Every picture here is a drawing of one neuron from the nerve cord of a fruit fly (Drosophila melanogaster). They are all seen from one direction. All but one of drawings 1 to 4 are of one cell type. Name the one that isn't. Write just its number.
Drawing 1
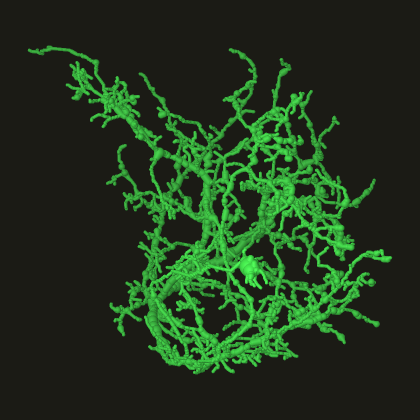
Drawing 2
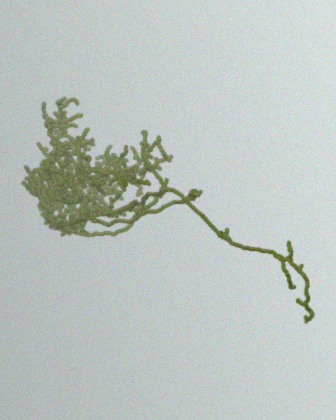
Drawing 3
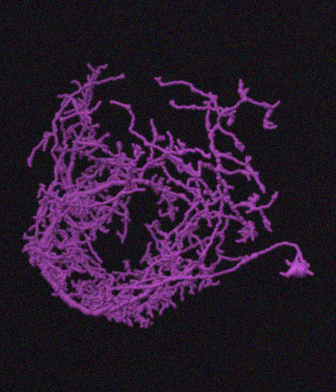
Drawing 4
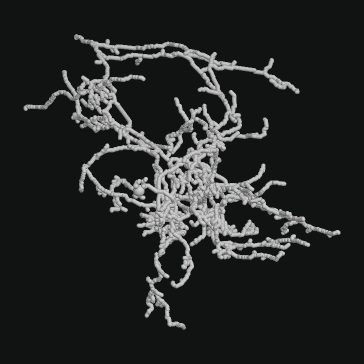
4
